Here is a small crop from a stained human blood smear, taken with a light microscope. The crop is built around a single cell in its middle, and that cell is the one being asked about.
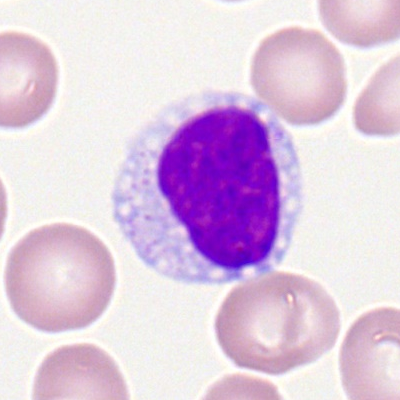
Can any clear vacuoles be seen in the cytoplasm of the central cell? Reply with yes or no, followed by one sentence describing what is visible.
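Yes. Many small clear vacuoles are scattered through the cytoplasm.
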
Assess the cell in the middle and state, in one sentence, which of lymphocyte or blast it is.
The cell at the centre of the field is a lymphocyte.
